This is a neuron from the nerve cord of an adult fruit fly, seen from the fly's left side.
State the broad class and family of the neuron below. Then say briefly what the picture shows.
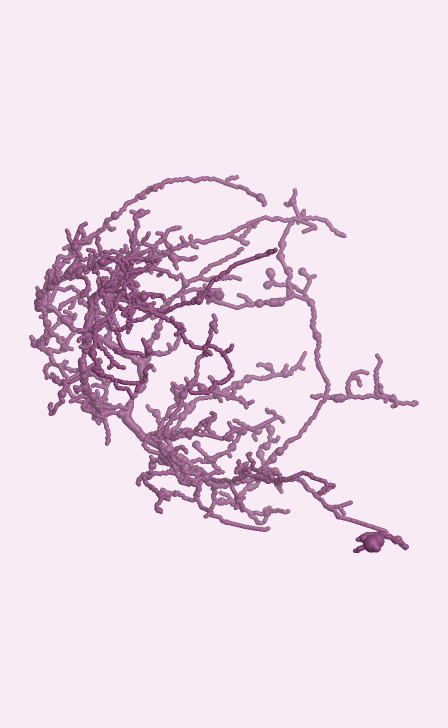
This is a nerve-cord intrinsic neuron. The family is hemilineage 04B. In this view it is about as wide as it is tall.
